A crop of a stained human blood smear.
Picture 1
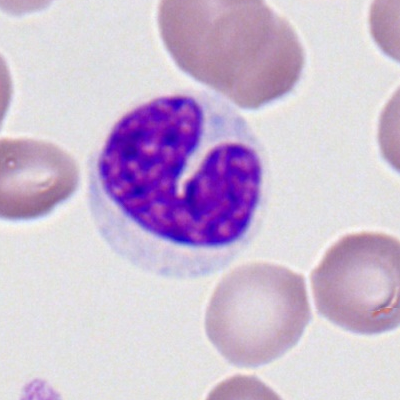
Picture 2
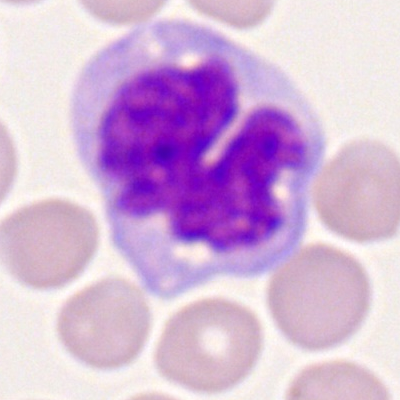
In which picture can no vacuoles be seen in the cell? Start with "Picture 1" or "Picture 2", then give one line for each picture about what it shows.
Picture 1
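Picture 1: No vacuoles are seen in the cytoplasm.
Picture 2: A few small clear vacuoles lie in the cytoplasm.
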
